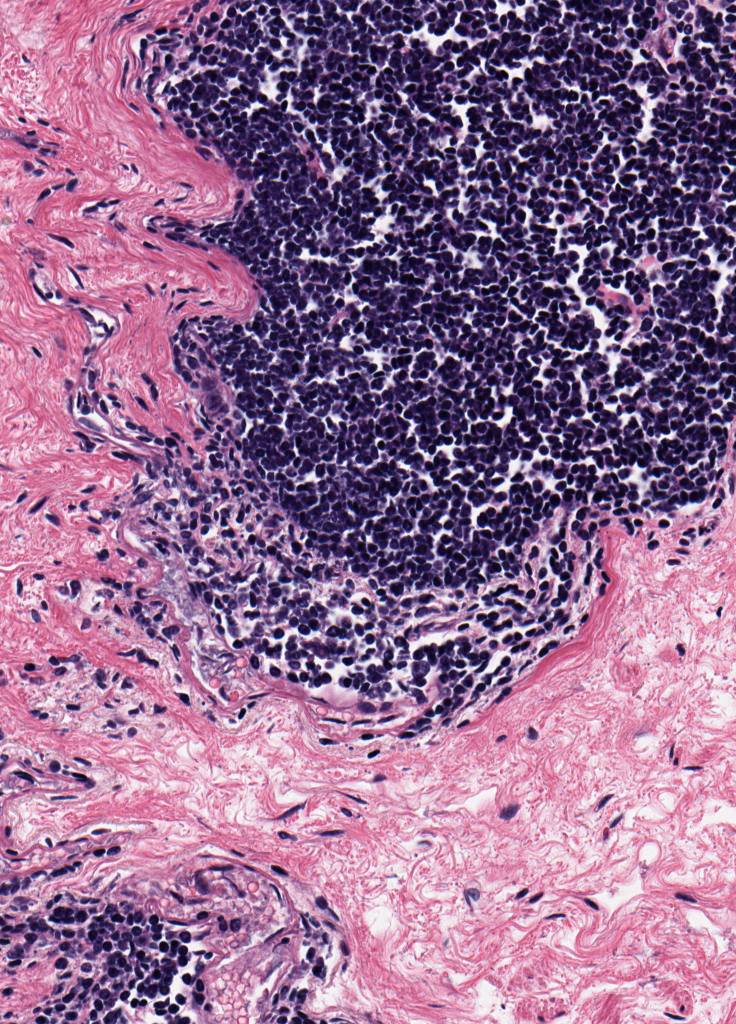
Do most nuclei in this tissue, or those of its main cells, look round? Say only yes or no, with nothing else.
Yes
